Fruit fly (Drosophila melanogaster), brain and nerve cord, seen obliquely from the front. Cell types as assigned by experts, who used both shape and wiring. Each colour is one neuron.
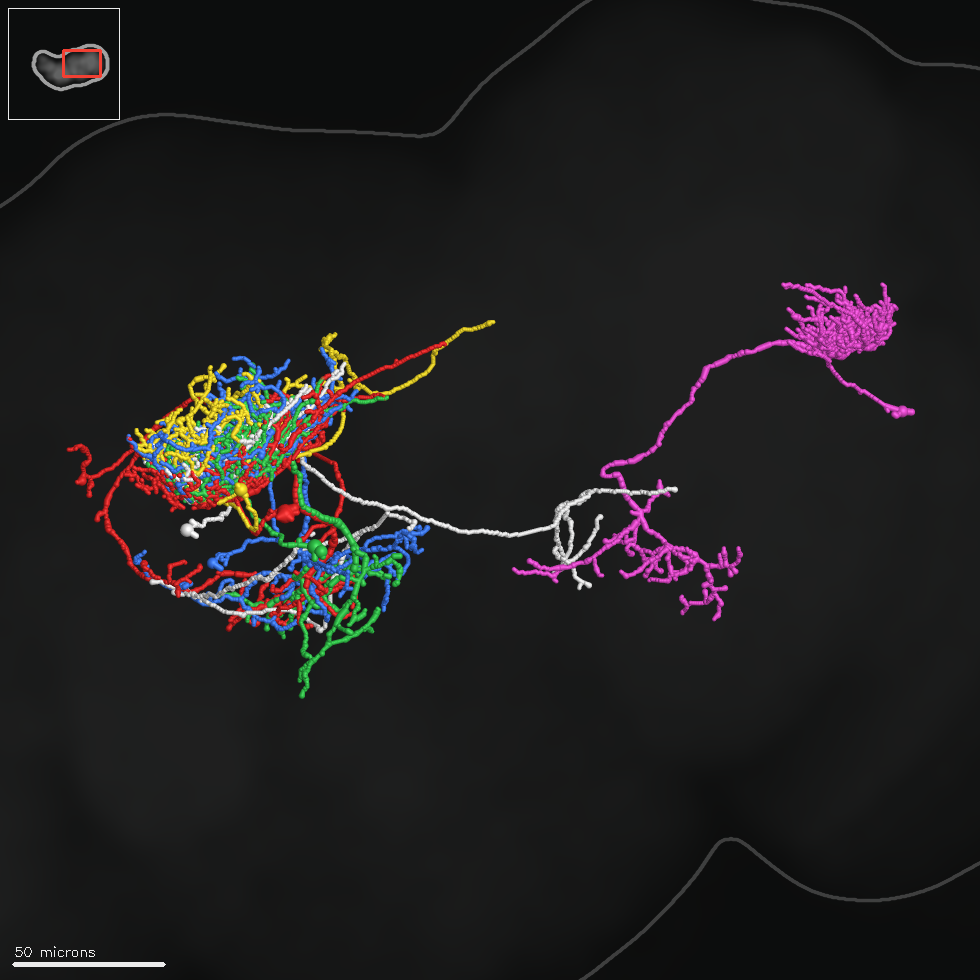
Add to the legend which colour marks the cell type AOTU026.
blue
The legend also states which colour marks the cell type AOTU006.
magenta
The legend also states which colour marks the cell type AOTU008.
yellow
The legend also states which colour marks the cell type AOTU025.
green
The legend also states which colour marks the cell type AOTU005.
red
